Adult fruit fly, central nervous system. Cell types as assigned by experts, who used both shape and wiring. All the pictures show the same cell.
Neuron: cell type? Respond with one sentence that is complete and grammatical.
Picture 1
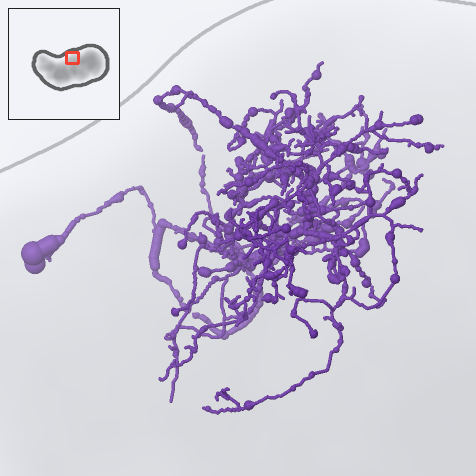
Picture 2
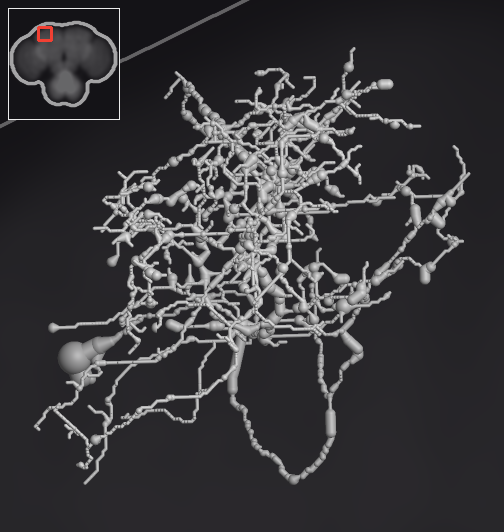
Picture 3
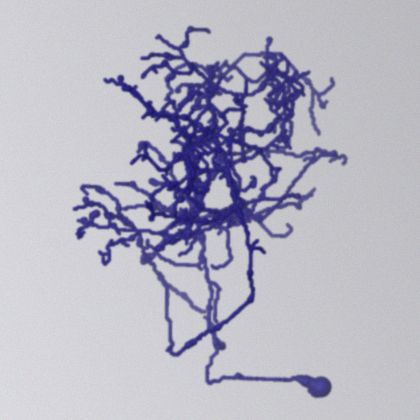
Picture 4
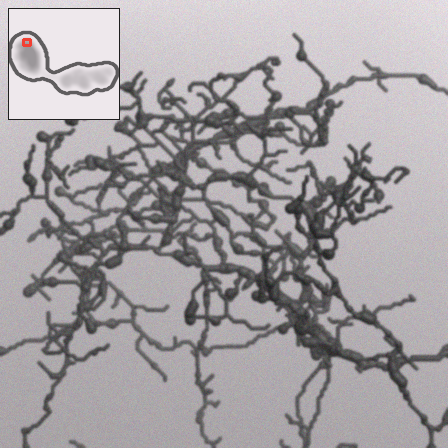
Under cell type classification, the neuron is SLP378.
